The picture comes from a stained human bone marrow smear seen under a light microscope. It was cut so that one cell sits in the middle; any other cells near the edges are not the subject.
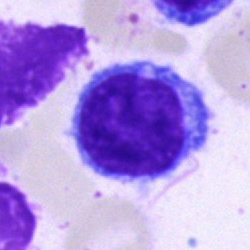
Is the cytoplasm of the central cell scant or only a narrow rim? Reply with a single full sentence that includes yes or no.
Yes, in this cell the cytoplasm is scant.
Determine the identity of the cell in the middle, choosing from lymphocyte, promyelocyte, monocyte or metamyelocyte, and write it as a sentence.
On this slide crop, the central cell is a lymphocyte.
